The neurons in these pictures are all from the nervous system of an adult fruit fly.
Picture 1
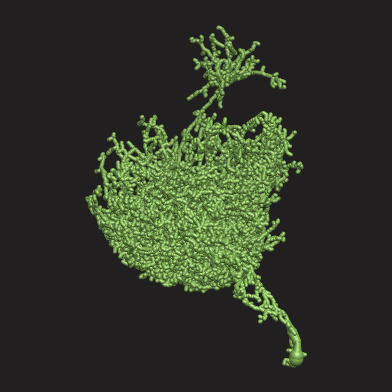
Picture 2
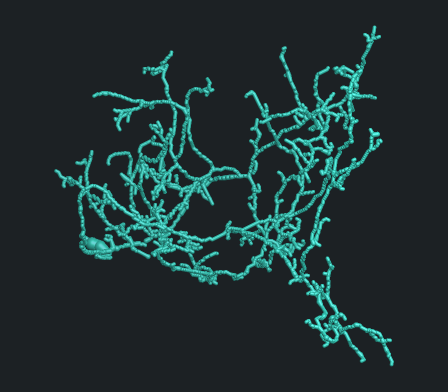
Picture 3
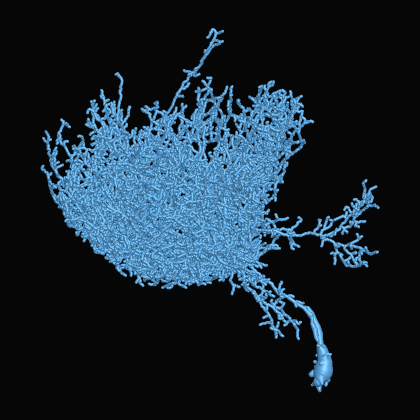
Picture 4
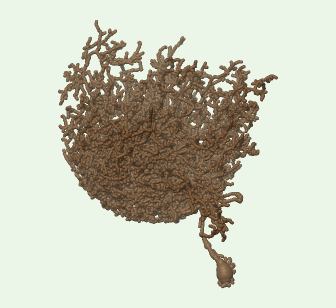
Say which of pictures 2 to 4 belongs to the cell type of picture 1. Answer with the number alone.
3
